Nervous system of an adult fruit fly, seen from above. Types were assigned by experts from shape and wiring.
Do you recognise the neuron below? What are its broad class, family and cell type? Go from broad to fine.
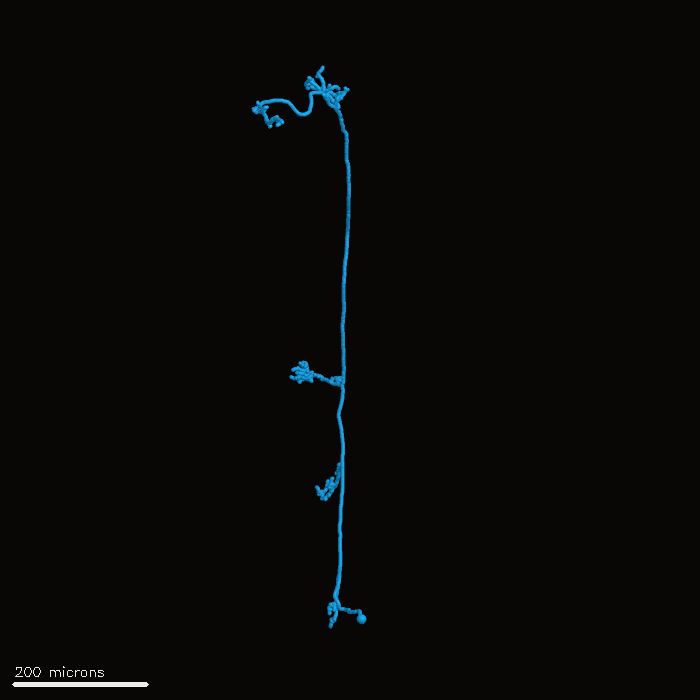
ascending neuron; hemilineage 09B; AN09B033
